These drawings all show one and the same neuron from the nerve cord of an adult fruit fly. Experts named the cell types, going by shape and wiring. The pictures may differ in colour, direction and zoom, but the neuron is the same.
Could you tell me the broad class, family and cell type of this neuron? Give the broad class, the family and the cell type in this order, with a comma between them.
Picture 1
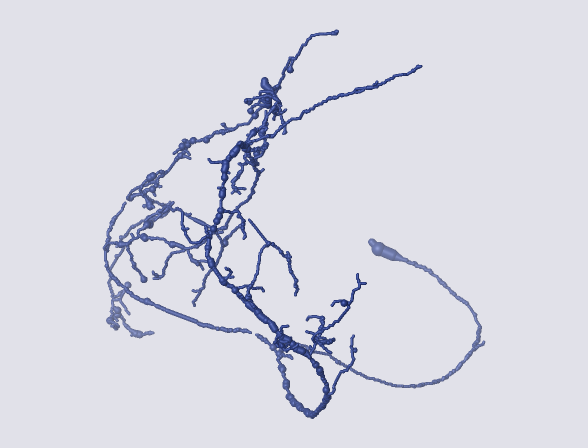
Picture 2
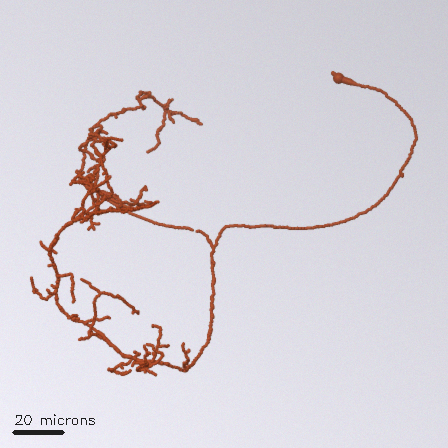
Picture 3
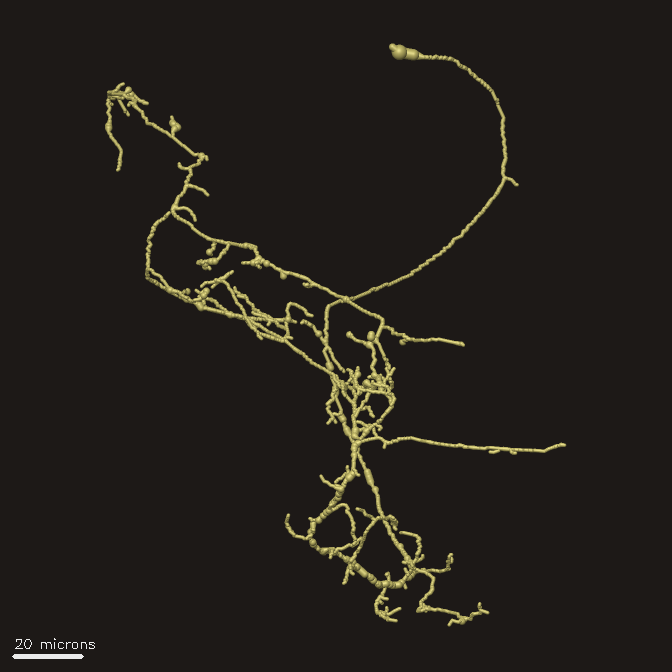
nerve-cord intrinsic neuron, hemilineage 19B, IN19B072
